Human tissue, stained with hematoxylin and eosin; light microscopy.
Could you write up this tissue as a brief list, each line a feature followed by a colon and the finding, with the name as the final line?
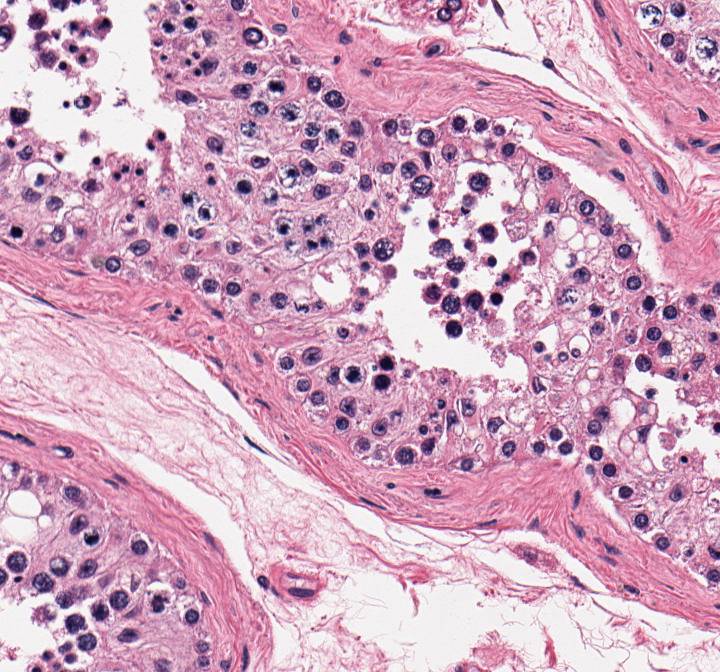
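Wall: thick pink fibrous band, flattened spindle-shaped nuclei
Epithelium: stratified, several layers of round nuclei from wall to lumen
Middle layers: many large round nuclei, coarse clumped dark chromatin
Stroma: pale, loose, wispy, between tubules at lower left; small vessel near bottom centre
Tissue: testis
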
